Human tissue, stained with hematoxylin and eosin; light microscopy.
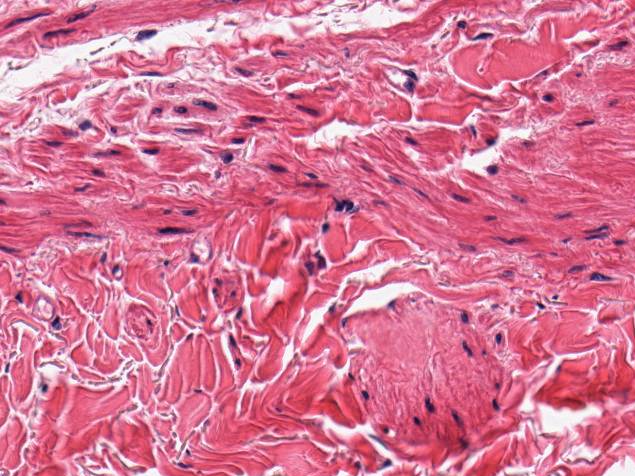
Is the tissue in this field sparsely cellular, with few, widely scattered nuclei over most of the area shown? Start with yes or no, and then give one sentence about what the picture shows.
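Yes. Nuclei are sparse compared with the large amount of pink fibrous material.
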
